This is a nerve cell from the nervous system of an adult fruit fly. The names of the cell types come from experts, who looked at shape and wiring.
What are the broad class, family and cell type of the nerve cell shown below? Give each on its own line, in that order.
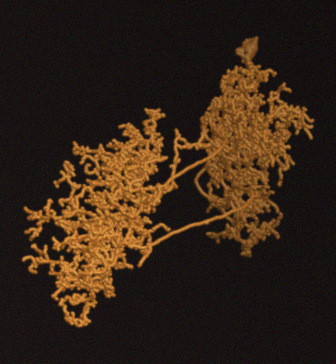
optic-lobe intrinsic neuron
TmY
TmY19a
